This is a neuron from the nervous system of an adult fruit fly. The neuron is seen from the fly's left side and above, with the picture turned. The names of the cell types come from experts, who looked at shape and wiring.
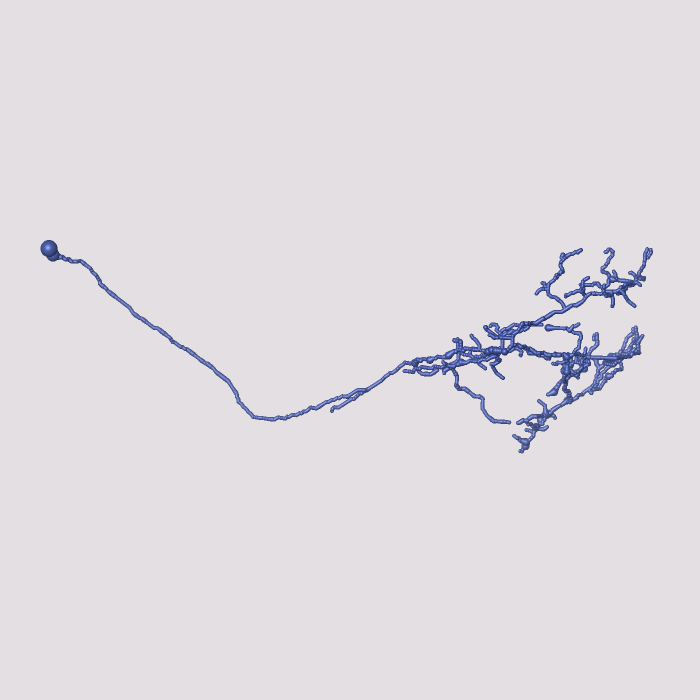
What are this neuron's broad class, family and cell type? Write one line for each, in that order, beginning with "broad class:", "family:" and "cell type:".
broad class: central-brain intrinsic neuron
family: hemilineage LALa1_anterior
cell type: CB2430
